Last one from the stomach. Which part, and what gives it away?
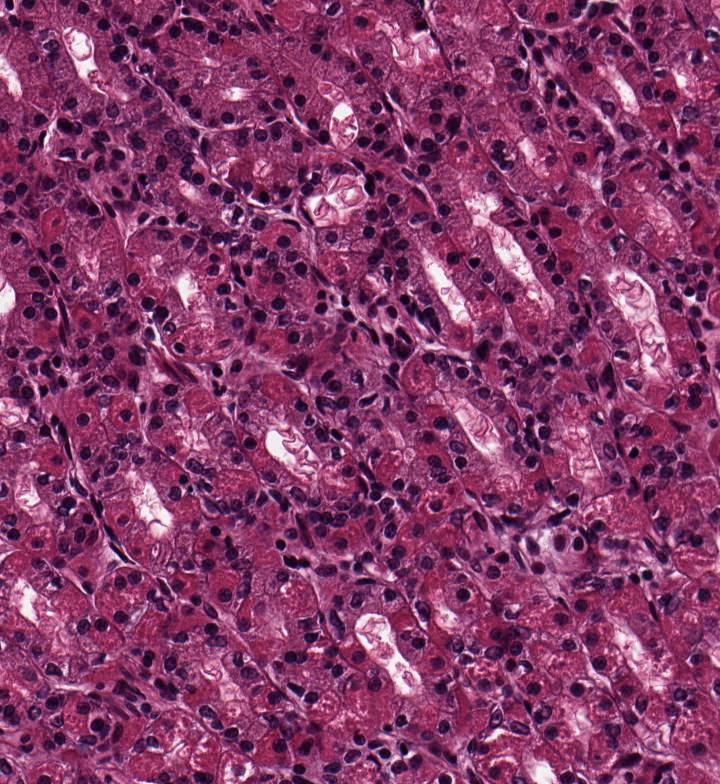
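Here we have fundic glands. Look at the cells lining the tubules: their cytoplasm is abundant, granular and eosinophilic, and each holds a single small, round, dark nucleus.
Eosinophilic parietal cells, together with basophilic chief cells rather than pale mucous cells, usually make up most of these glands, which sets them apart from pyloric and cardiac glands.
Between the tubules the stroma is scant, just thin strands with small dark nuclei.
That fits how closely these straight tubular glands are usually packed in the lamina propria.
No fat cells are seen anywhere.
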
